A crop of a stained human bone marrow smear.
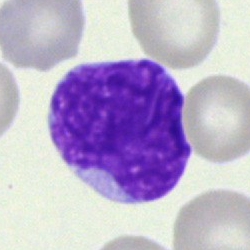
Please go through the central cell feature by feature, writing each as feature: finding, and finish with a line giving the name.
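Outline: roughly rounded, slightly irregular and angular
Nucleus: occupies nearly all of the cell
Chromatin: deep purple, scattered small paler spots
Cytoplasm: small pale blue crescent at lower left
Cell type: blast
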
